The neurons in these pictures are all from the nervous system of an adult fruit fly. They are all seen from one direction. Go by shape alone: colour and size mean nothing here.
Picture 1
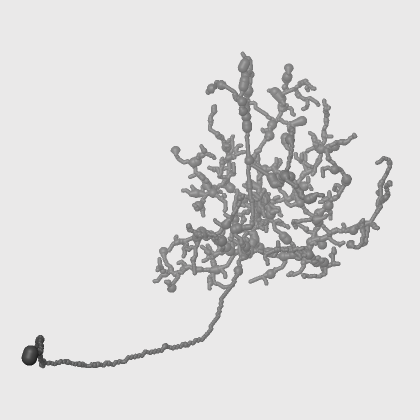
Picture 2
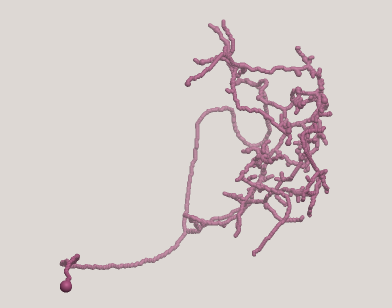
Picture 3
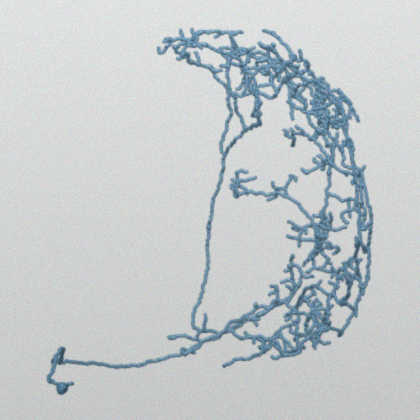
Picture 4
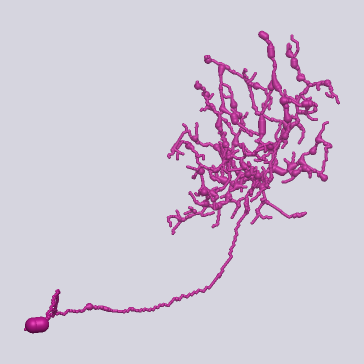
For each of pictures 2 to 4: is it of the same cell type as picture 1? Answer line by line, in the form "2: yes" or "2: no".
2: no
3: no
4: yes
